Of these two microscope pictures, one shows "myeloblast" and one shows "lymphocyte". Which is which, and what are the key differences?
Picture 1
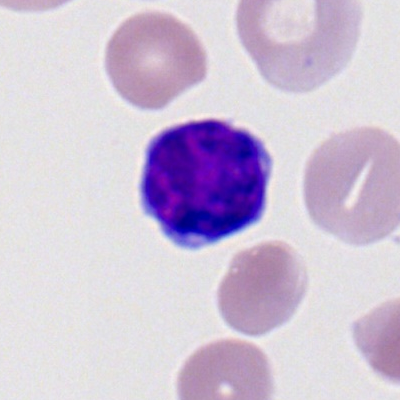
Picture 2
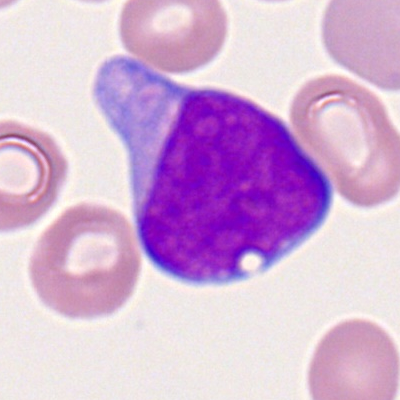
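Picture 1 shows a lymphocyte, and picture 2 shows a myeloblast. In picture 1 the chromatin is dense, dark purple and coarsely clumped, whereas in picture 2 it is finely spread and purple, without coarse dark clumps. The lymphocyte shows only a scant rim of pale blue cytoplasm, mostly along its lower edge; in the myeloblast the nucleus, a single unlobed mass, fills most of the cell and leaves little cytoplasm. No vacuoles are visible in the lymphocyte, while one small round clear spot lies at the lower edge of the myeloblast. The outline of the lymphocyte is roughly round, with a slightly uneven edge.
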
